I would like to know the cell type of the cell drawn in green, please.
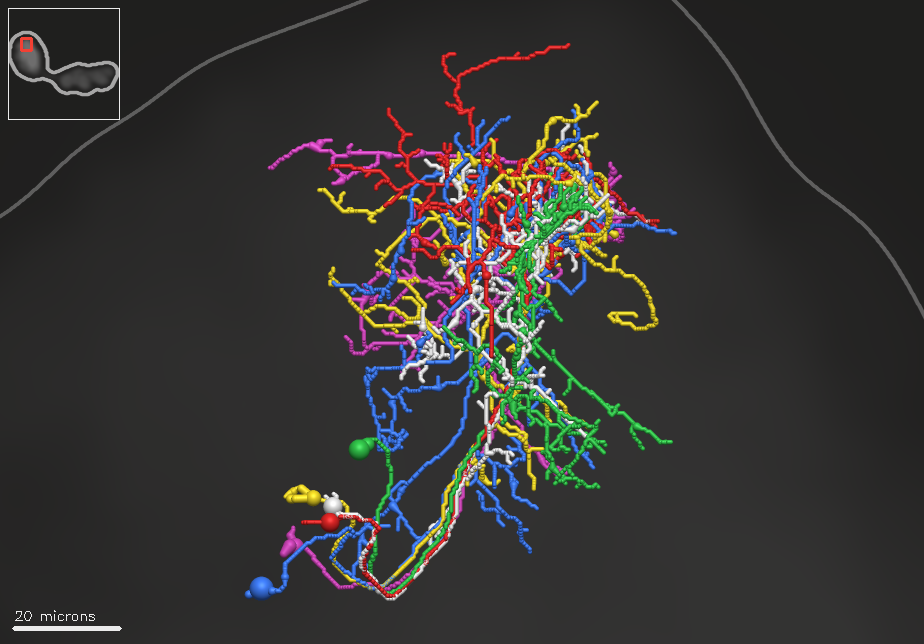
CB1359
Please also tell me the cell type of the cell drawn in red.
CB2507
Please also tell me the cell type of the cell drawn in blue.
CB1590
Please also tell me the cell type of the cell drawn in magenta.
CB1365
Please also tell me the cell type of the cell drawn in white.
CB4151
